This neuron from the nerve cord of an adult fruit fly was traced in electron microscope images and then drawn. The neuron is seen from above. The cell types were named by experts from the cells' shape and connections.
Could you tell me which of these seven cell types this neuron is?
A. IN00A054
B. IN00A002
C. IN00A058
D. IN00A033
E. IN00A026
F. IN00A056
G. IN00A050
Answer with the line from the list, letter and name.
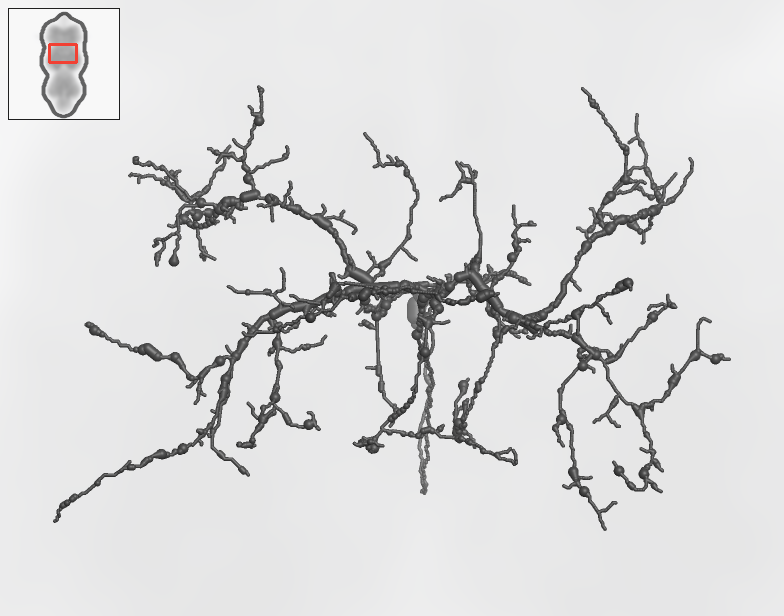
F. IN00A056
